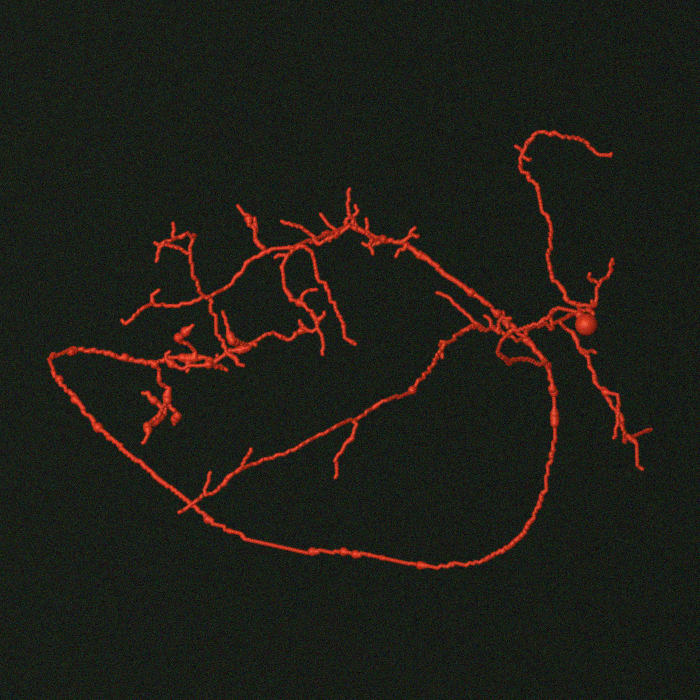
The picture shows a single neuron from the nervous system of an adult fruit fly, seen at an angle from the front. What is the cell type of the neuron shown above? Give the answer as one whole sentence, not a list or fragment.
As its cell type, this neuron has IN01A070.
